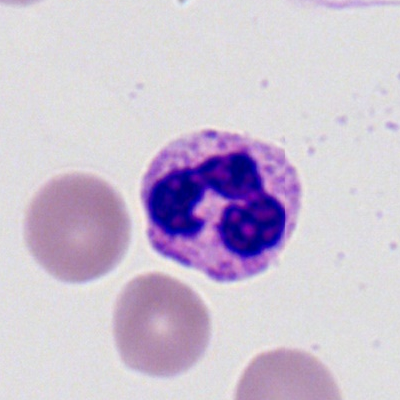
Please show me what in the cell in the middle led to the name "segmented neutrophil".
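In this segmented neutrophil, the nucleus is divided into three lobes, arranged around a small pale patch of cytoplasm near the centre of the cell, and that lobed nucleus fits the name.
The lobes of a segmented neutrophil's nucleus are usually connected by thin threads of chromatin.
Fine small lilac granules spread through the cytoplasm also go with this cell.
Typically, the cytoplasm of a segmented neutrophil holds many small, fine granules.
The chromatin is dark purple and coarsely clumped.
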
